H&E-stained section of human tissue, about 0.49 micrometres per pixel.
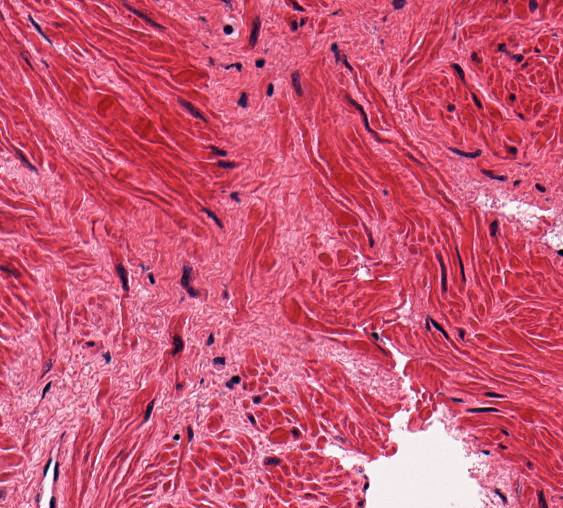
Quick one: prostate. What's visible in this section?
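Interlacing smooth muscle bundles, running in different directions, make up almost the entire field. Lower middle: bundles cut in cross-section, seen as clusters of rounded pink profiles. Nuclei elongated, dark purple, cigar-shaped with blunt ends. Cytoplasm deep eosinophilic pink-red.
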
